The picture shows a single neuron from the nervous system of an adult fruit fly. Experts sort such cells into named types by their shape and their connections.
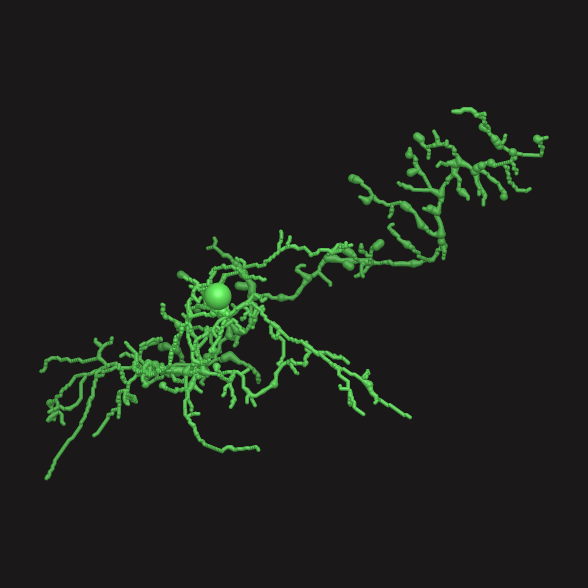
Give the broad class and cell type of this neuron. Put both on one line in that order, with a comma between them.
nerve-cord intrinsic neuron, INXXX397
